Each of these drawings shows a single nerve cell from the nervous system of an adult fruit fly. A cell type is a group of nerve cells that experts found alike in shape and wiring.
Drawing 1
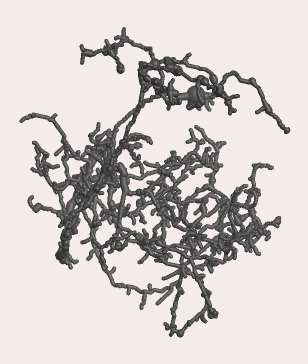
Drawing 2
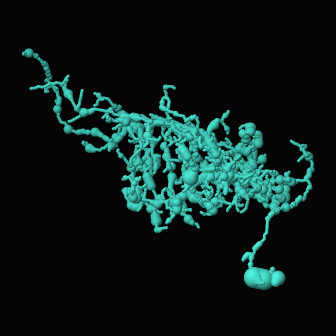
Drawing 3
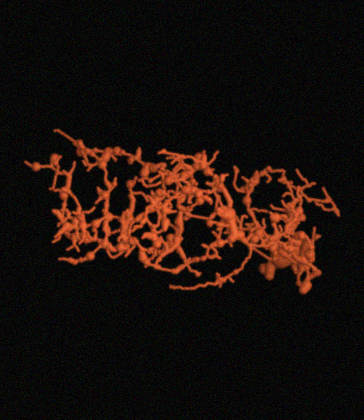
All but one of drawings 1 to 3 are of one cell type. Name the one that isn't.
1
